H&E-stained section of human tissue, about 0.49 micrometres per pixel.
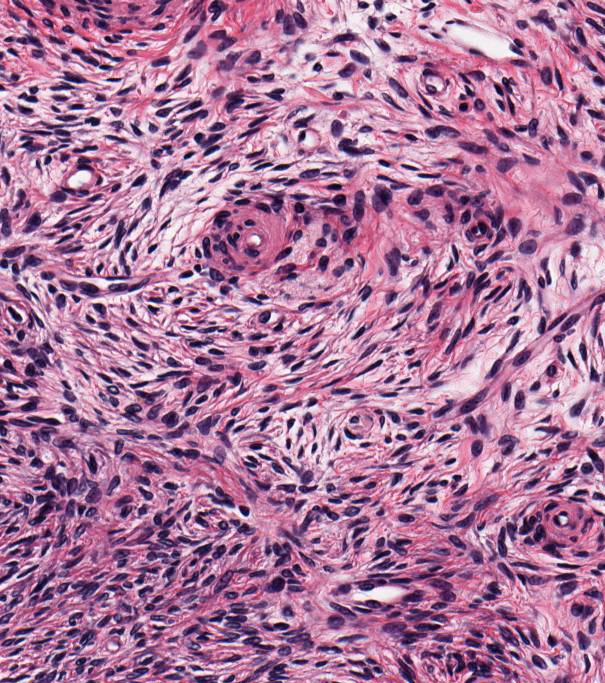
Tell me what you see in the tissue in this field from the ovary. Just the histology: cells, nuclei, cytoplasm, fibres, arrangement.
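Notice spindle cells filling the whole field in short intersecting fascicles and whorls. Most nuclei stain dark and are elongated, spindle to oval in shape. Cytoplasm is scant and pale, and cell borders are indistinct. Cells pack more densely in the lower and left parts.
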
